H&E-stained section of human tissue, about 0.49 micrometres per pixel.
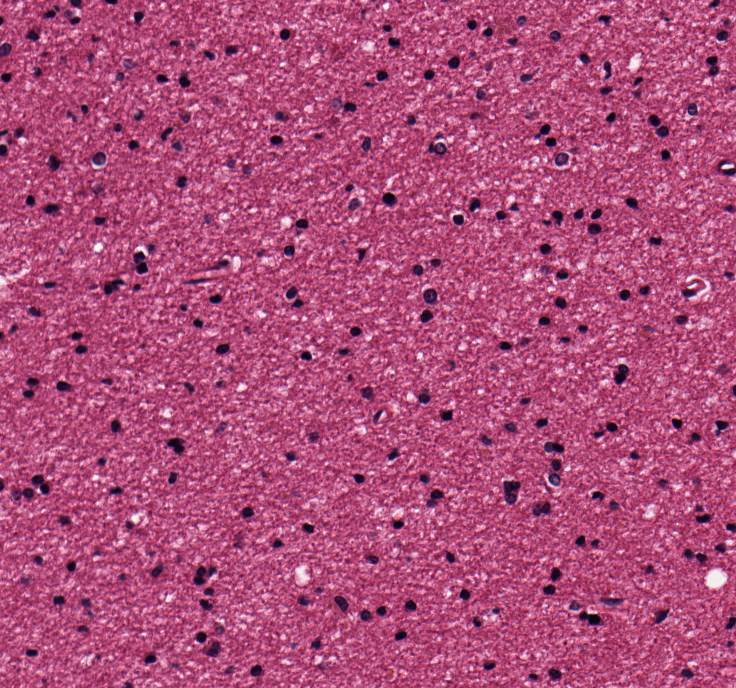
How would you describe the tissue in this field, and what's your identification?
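Looking across, the whole field is one continuous, finely granular pink matrix, with nuclei scattered fairly evenly through it and no organised units. Most of those nuclei are small, round and densely dark-staining, and several of them sit inside a clear halo. Around the nucleus, most cells show little or no visible cytoplasm. The tissue is cerebral cortex.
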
